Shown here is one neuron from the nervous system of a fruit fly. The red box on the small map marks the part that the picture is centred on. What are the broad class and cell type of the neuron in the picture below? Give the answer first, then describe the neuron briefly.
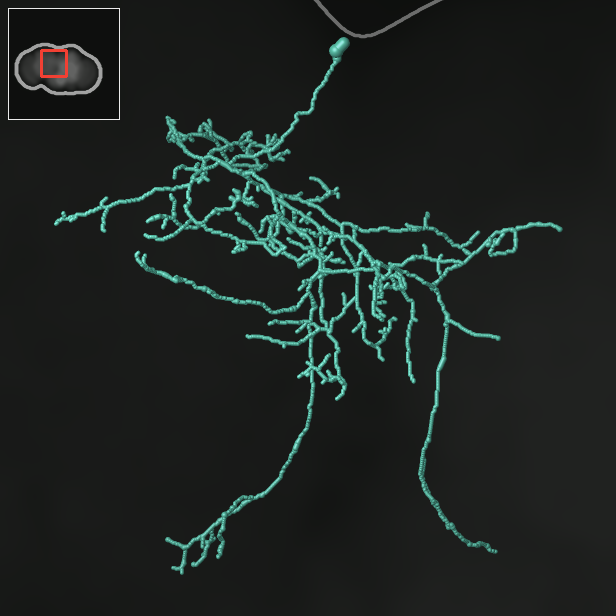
It is a central-brain intrinsic neuron. It is of cell type IB016. The cell body can be seen at the top of the picture. The picture shows dozens of branch ends.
